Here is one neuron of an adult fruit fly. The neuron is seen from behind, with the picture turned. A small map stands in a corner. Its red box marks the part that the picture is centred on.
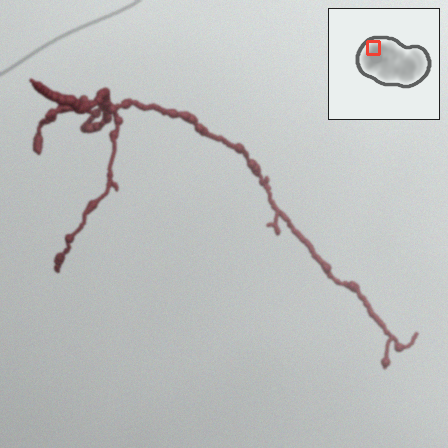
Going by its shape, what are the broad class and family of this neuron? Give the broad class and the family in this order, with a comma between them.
sensory neuron entering the nerve cord, class mechanosensory proprioceptive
